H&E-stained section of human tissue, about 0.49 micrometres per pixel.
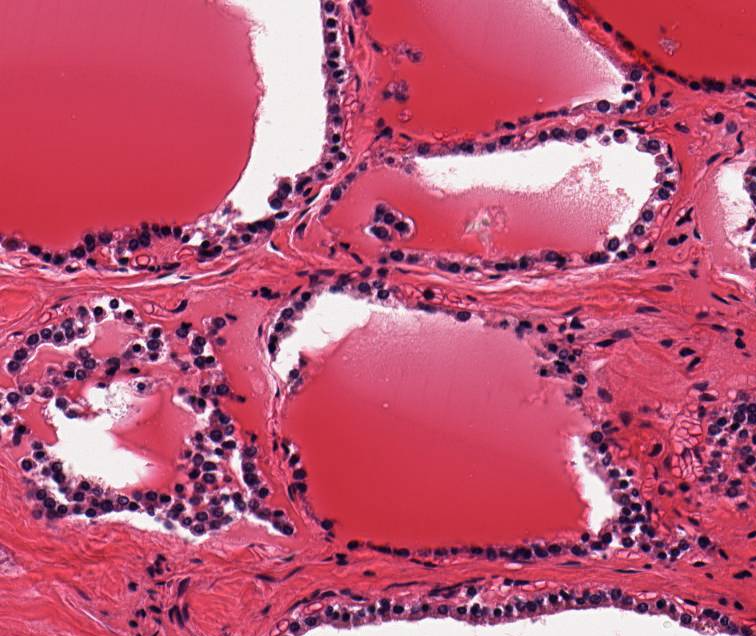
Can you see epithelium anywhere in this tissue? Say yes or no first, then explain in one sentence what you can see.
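Yes. Each follicle is lined by a single layer of low cuboidal to flattened epithelial cells.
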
